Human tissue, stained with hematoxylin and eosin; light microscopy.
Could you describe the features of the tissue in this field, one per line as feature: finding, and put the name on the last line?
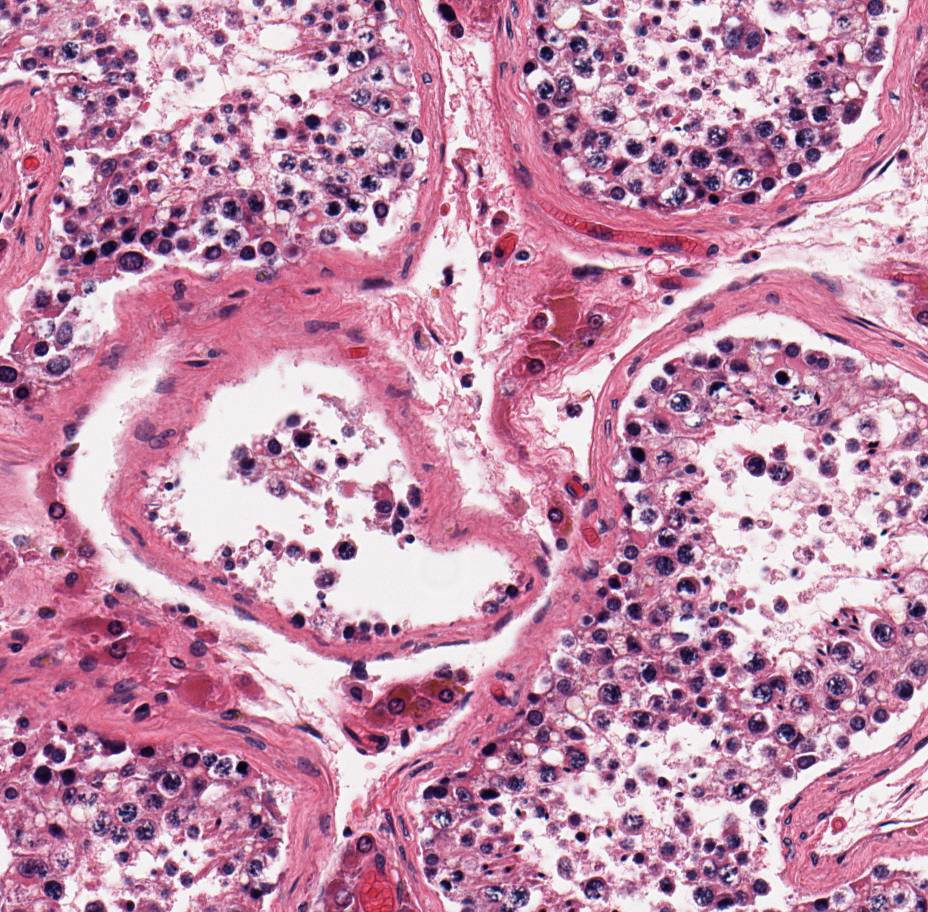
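Architecture: rounded tubules cut in cross-section, with narrow strips of interstitial tissue between them
Central tubule: sparse cells, lumen largely empty
Tubule contents: many large round cells with coarse, clumped chromatin among smaller cells with dark round nuclei
Interstitium: small clusters of cells with abundant deep pink cytoplasm, for example just below the central tubule
Name: testis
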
